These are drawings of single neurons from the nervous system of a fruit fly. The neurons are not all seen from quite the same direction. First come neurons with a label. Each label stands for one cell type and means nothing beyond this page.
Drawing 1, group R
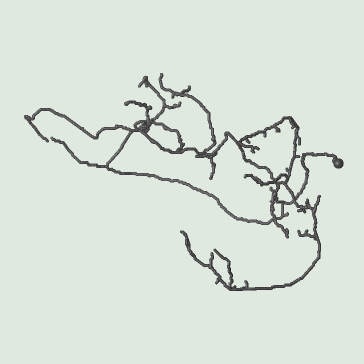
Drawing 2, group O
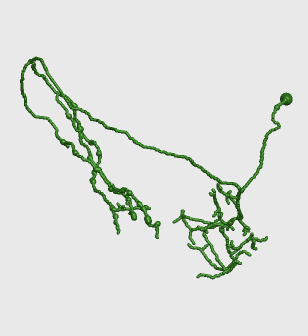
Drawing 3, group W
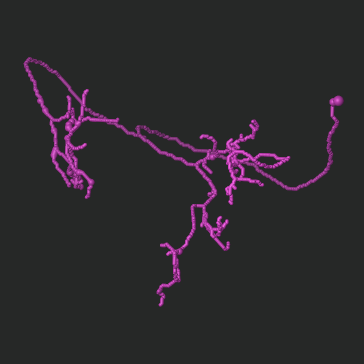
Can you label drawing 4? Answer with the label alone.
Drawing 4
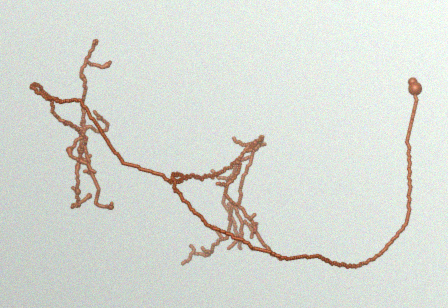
group W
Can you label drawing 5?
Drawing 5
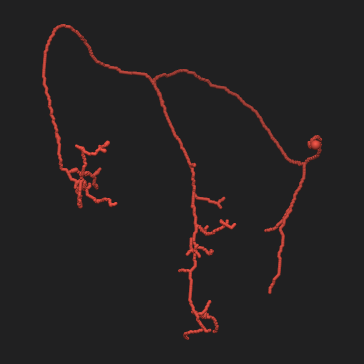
group W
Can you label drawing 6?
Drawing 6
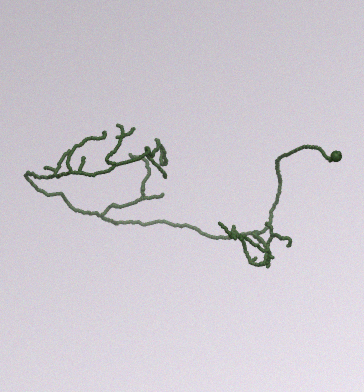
group R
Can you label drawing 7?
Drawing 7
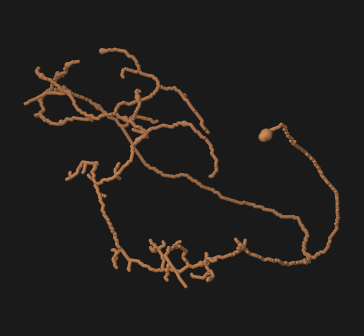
group R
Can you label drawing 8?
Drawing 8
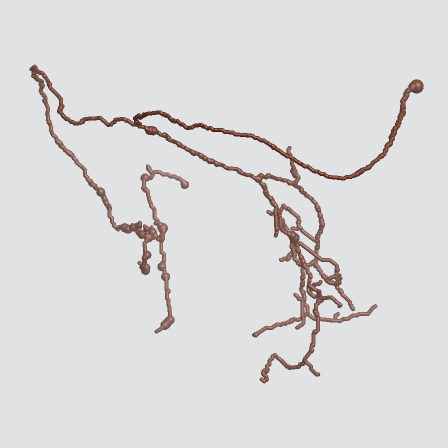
group W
